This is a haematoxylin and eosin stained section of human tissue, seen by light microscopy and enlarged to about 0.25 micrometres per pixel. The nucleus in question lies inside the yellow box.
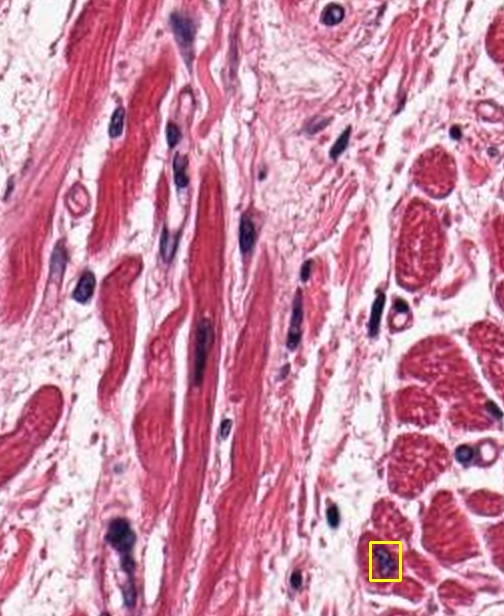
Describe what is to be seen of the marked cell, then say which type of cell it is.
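The nucleus lies in the centre of the cell's cut profile, surrounded on all sides by cytoplasm. The nucleus is paler and more blotchy and uneven in its staining than the compact, dark nuclei lying in the spaces between the fibres. The cytoplasm is abundant and deep red, with a finely speckled texture. The cell is cut across and sits in a cluster of similar rounded-to-angular red profiles separated by thin pale gaps, while the fibres in the left part of the field are cut lengthwise. It is a cardiomyocyte.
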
